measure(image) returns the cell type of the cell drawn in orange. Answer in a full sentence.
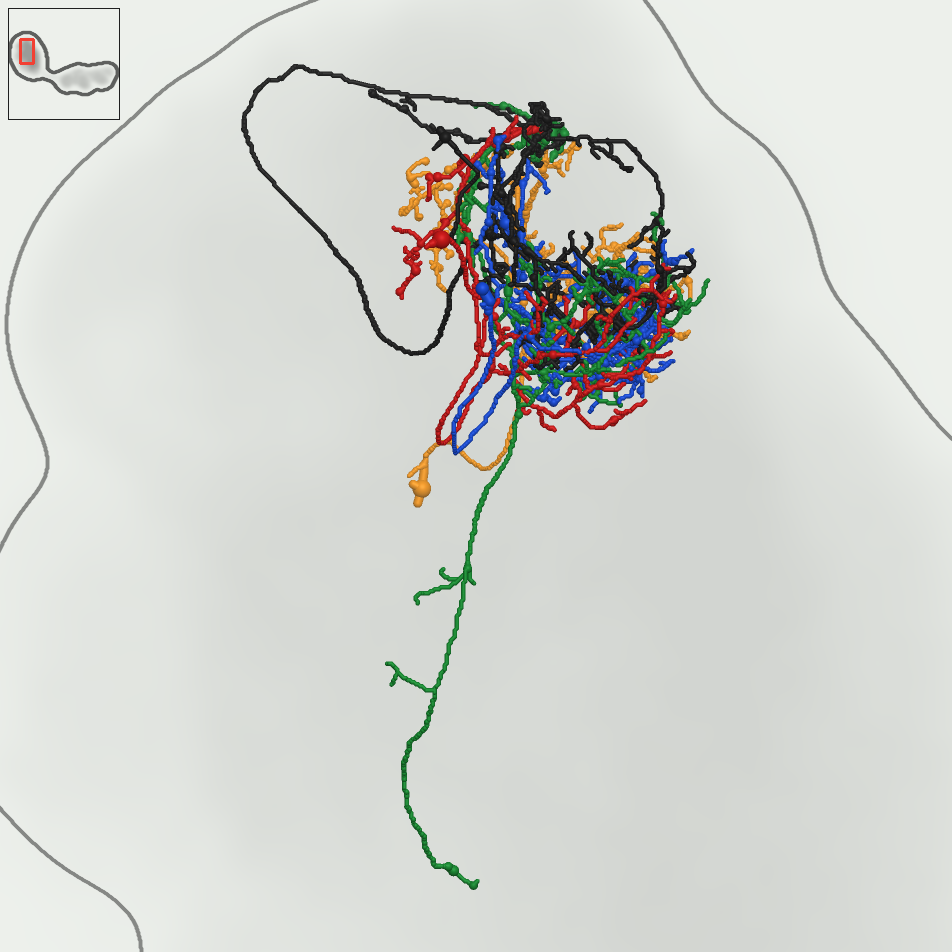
The cell type is CB4132.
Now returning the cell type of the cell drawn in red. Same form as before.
The cell type is CB3393.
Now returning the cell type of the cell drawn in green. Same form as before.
The cell type is CB1276.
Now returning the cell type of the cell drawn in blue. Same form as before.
The cell type is CB2831.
